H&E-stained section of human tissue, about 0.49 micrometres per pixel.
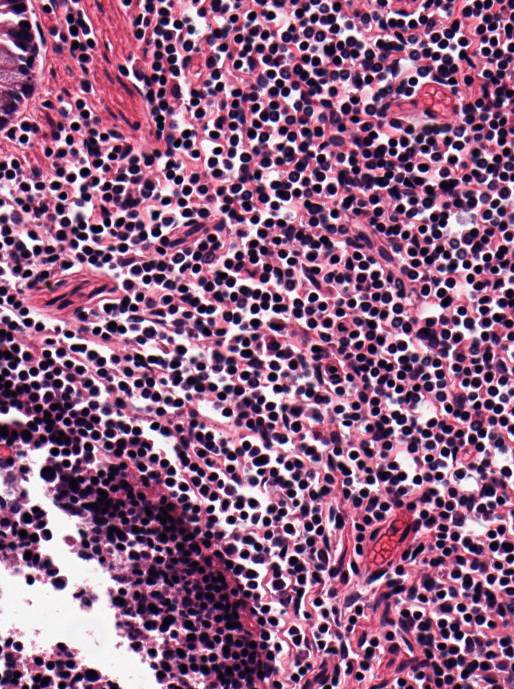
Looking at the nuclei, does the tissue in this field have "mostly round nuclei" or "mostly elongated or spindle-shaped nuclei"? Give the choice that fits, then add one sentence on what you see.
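Mostly round nuclei. Most cells are lymphocytes with round, dark nuclei and scant cytoplasm.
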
